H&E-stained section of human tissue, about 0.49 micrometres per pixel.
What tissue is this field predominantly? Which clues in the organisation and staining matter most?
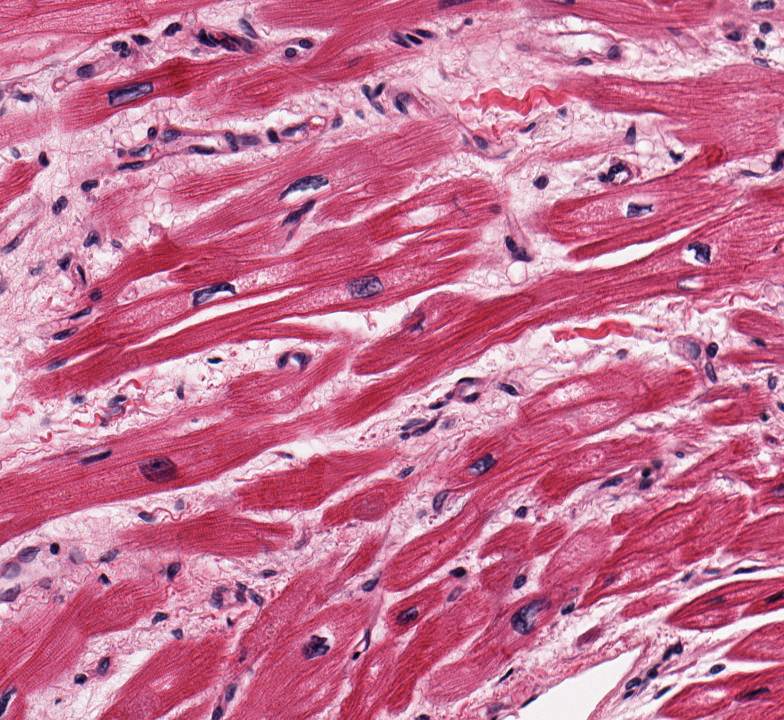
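That's myocardium. The fibres branch and join their neighbours rather than running as separate parallel strands, and each cell has one nucleus, central in the fibre.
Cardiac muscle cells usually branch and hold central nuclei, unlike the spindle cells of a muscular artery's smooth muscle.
Widened, pale, loose stroma lies between fibres, mostly upper left.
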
